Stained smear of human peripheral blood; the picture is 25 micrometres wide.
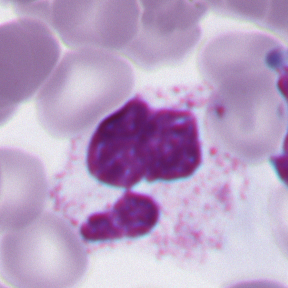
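Segmented neutrophil: the nucleus here is split into lobes, a smaller one sitting below a larger upper mass. Around it the cytoplasm is very pale, almost colourless, and carries small pink-red granules. Notice how loosely they are scattered, so that pale gaps show between them.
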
